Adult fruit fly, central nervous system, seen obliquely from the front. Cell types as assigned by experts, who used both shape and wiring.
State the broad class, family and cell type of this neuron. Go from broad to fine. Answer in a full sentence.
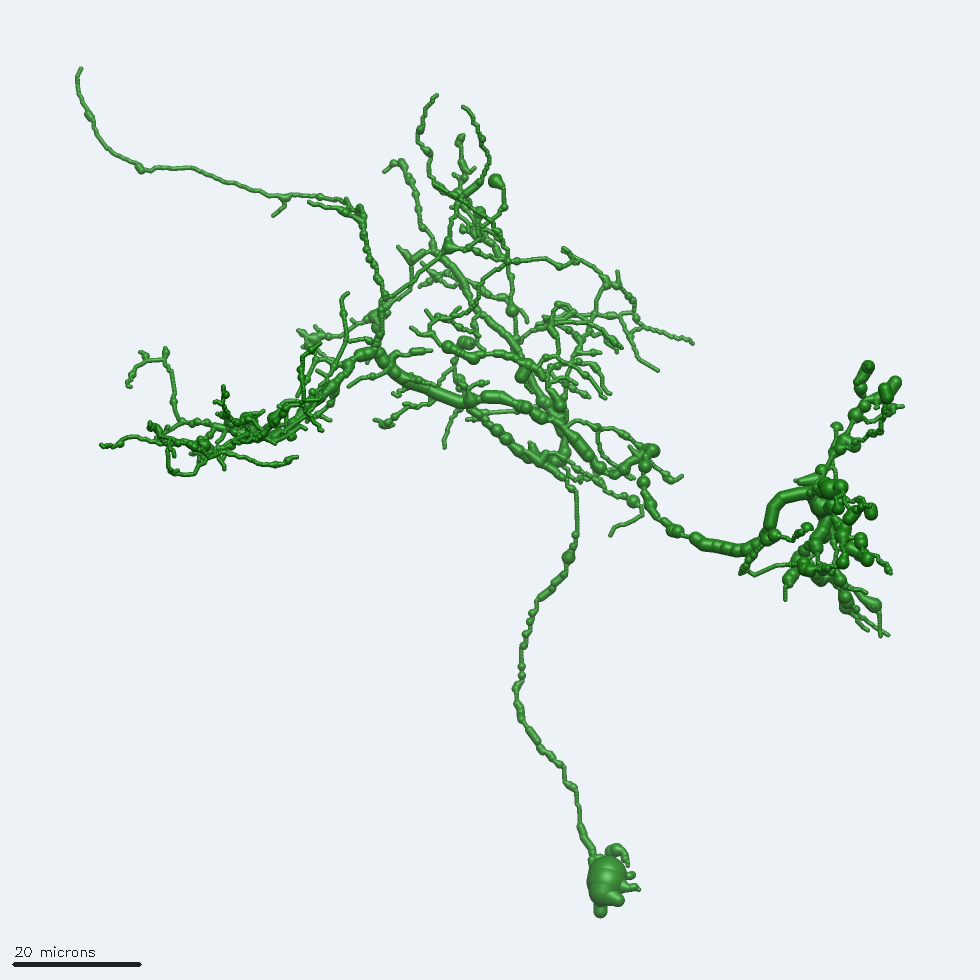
A central-brain intrinsic neuron of hemilineage LB3, type GNG251.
